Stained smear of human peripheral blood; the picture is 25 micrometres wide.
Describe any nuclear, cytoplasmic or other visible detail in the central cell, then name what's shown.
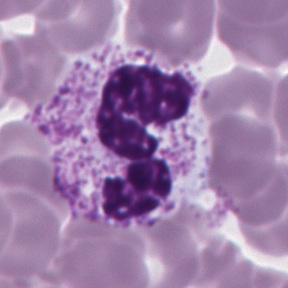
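The nucleus is split into lobes linked in an S-shaped chain. Its chromatin is dark purple and coarsely clumped. Pale lilac cytoplasm encloses the nucleus on every side, with many small pink-violet granules scattered through it. This is a segmented neutrophil.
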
